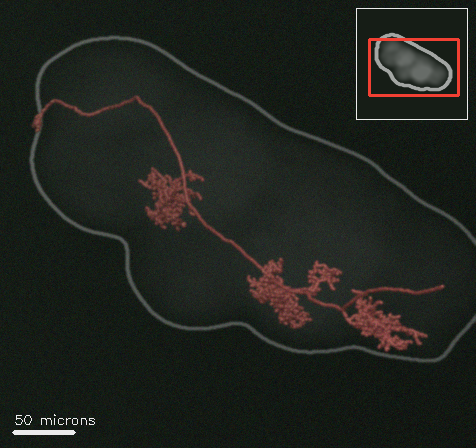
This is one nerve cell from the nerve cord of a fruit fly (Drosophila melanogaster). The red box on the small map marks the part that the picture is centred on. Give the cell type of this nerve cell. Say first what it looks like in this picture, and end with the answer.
By the scale bar it is about 350 microns wide in this view. In this view it is wider than it is tall. Its broad class is ascending neuron. Its cell type is AN09B004.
